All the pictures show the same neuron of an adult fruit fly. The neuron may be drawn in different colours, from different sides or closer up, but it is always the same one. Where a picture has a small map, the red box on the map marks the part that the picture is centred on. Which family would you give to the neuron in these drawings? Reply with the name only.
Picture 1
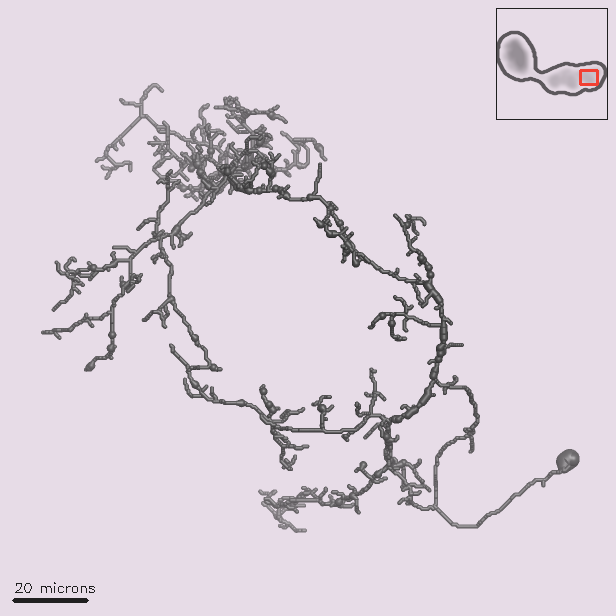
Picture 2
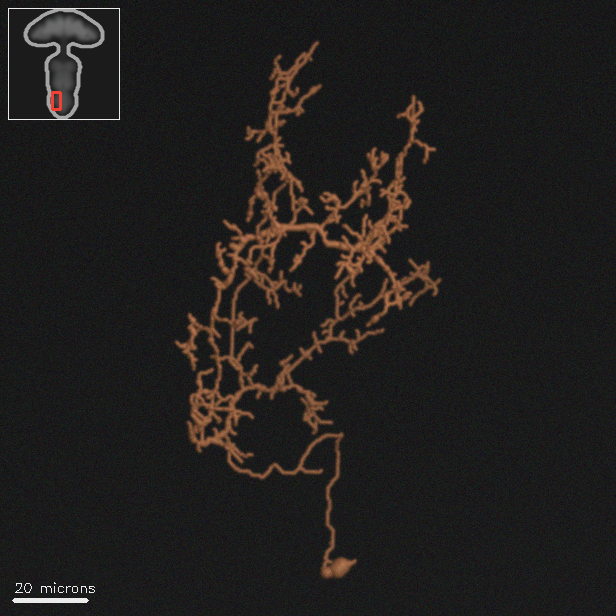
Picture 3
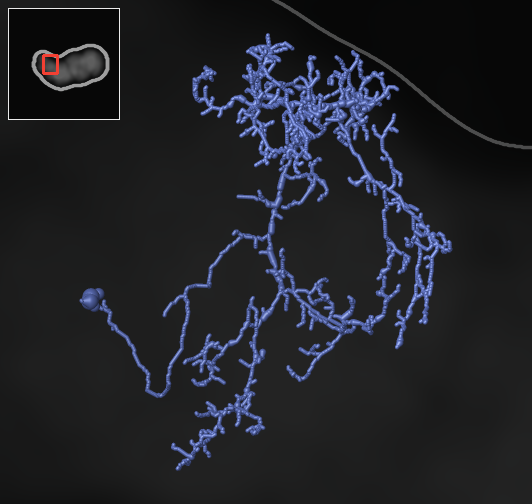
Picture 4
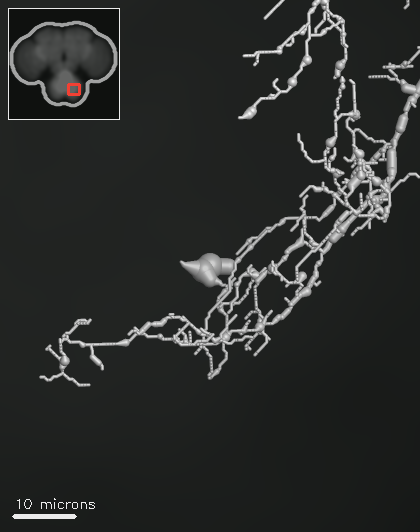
hemilineage 13A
